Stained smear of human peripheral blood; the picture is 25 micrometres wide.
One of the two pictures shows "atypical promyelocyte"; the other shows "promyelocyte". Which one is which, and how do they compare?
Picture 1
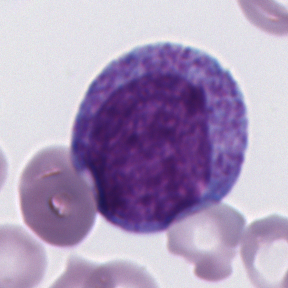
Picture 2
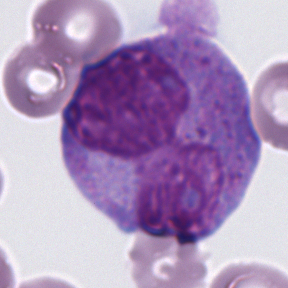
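Picture 1 shows a promyelocyte; picture 2 shows an atypical promyelocyte. In the promyelocyte the nucleus fills most of the cell, and its chromatin is finely granular rather than gathered into coarse dark clumps. Its cytoplasm is blue, with fine purple granules scattered through it. The atypical promyelocyte, by contrast, has abundant cytoplasm filling a wide area on the right side and at the lower left of the cell. This cytoplasm is a pale lilac-blue and carries scattered fine purple dots, most easily seen on the upper right side. A small pale purple rounded blob also sits against the top edge of this cell.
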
